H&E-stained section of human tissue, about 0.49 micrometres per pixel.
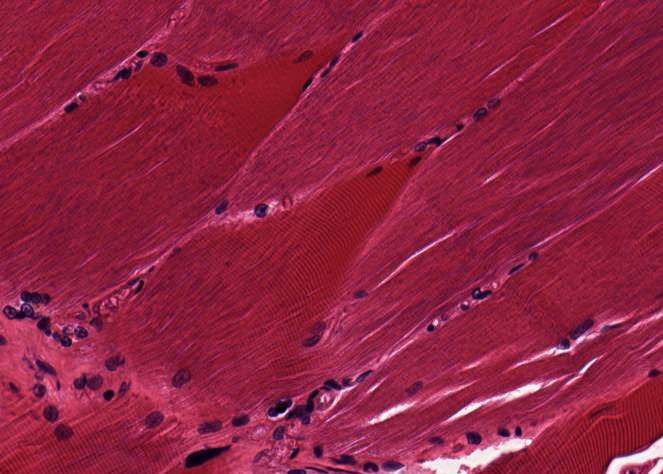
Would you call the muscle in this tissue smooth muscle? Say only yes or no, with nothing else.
No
